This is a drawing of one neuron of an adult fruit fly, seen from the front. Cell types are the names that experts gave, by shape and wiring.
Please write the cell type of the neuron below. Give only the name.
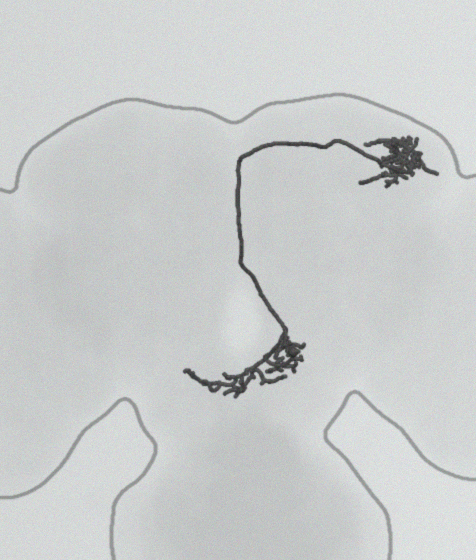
CB0227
